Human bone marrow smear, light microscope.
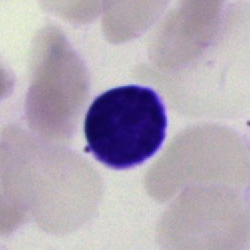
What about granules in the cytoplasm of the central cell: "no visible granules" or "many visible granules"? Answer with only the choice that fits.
No visible granules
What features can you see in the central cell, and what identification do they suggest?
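Dark nuclear staining takes up nearly the whole cell. Chromatin dense, deeply stained dark purple throughout. Outline round and mostly smooth, with a tiny dark dot on the lower left edge. Name: lymphocyte.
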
